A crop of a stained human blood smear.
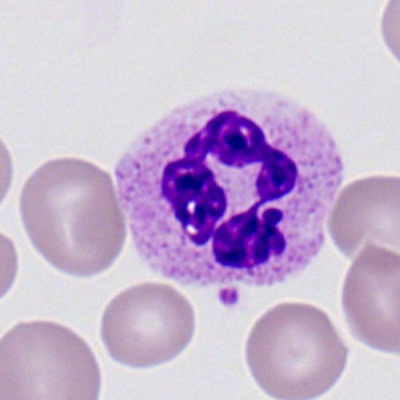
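Segmented neutrophil, central cell. Outline roughly round and smooth. Nucleus divided into several connected lobes forming a ring around a pale central area; no nucleoli visible. Fine, small lilac granules scattered evenly through the cytoplasm.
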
